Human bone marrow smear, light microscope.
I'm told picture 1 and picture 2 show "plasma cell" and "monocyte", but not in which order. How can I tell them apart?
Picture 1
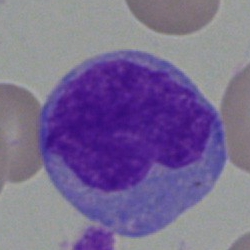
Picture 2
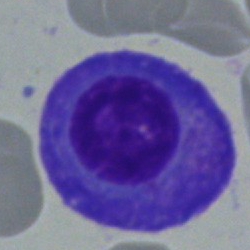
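Monocyte: picture 1. Plasma cell: picture 2. Plasma cell cytoplasm: deep blue.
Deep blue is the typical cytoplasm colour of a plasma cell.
A paler zone of cytoplasm encircles its nucleus.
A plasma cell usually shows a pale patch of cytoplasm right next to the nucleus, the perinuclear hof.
Plasma cell nucleus slightly off-centre toward the upper left; widest cytoplasm on the right; chromatin dark purple, fairly condensed. Monocyte: outline round and smooth; notch in the lower edge of the nucleus; chromatin finely stippled, dark purple. No vacuoles in either cell. Small purple fragment just below the monocyte; nearby red cells lie close to the plasma cell without touching it.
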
